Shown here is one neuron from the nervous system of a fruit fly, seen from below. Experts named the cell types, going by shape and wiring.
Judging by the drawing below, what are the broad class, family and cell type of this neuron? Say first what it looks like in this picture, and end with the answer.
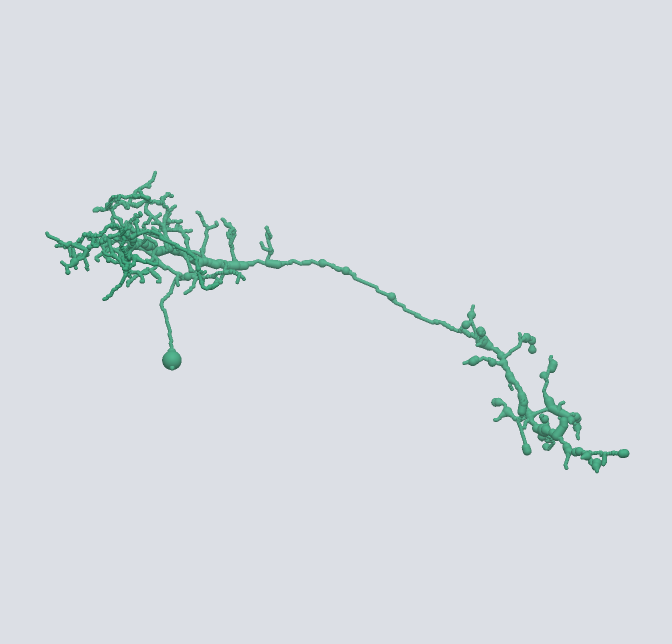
Its cell body lies on the left of the picture. Dozens of branch ends can be seen. Its broad class is central-brain intrinsic neuron. Its family is hemilineage DM6_posterior. It is of cell type PS284.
